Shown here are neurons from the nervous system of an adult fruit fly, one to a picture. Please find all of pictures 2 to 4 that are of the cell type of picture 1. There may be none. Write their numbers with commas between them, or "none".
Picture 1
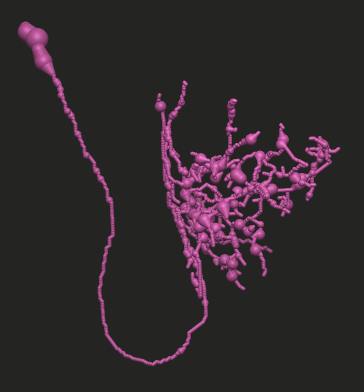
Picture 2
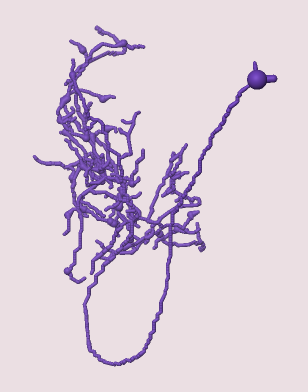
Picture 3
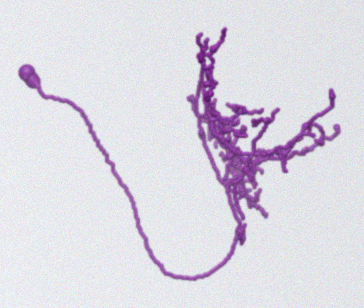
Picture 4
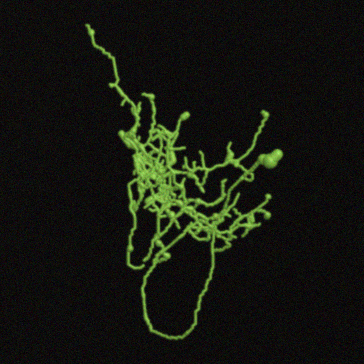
2, 3, 4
